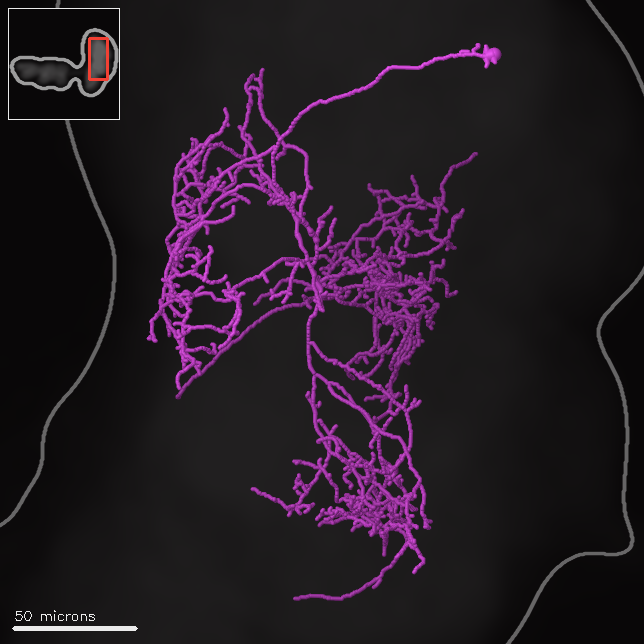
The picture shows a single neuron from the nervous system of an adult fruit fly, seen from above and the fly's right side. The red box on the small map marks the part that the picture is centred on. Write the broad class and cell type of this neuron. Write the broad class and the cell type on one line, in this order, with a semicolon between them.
central-brain intrinsic neuron; VES108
